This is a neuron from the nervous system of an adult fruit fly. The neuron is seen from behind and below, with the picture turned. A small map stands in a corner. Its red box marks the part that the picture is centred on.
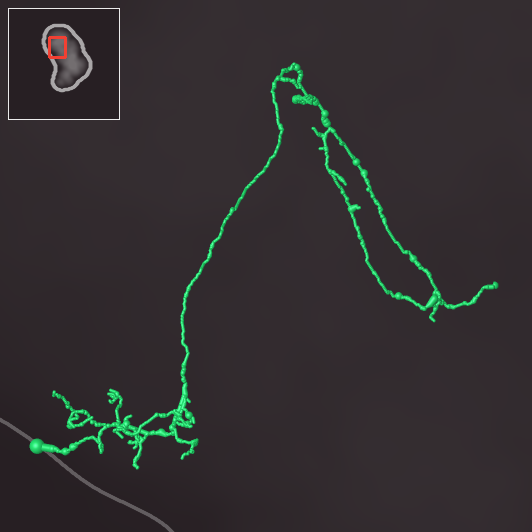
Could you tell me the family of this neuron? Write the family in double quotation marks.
"class Kenyon Cell"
